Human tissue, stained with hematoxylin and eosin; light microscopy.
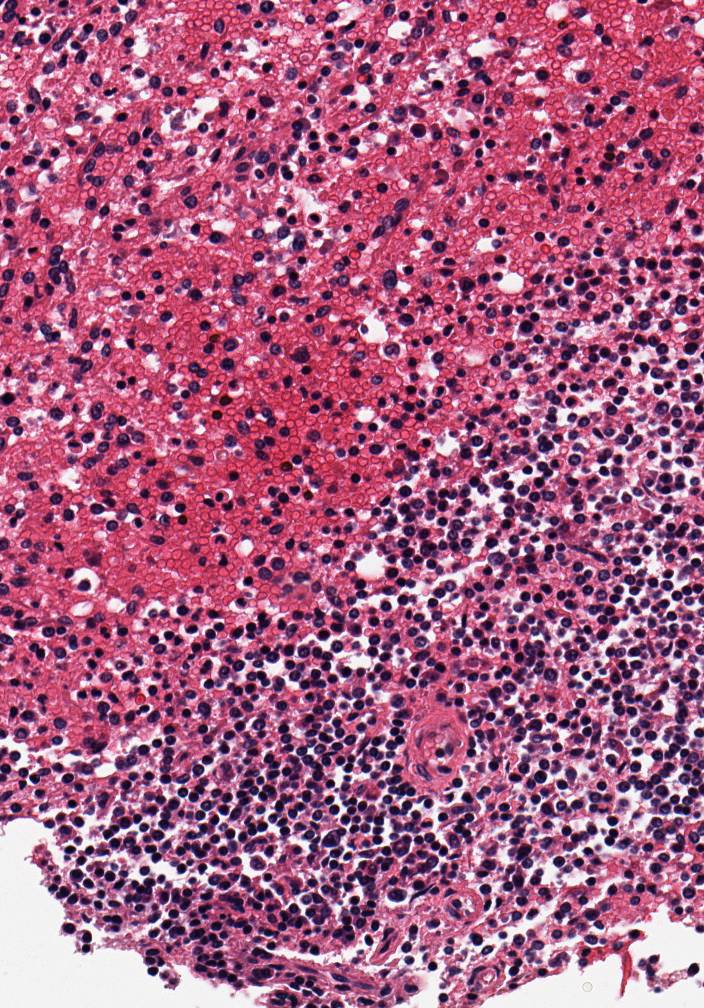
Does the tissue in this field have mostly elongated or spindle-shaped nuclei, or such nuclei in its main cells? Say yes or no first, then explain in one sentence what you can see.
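No. The cells crowding the lower part are lymphocytes with small round dark nuclei and scant cytoplasm.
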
